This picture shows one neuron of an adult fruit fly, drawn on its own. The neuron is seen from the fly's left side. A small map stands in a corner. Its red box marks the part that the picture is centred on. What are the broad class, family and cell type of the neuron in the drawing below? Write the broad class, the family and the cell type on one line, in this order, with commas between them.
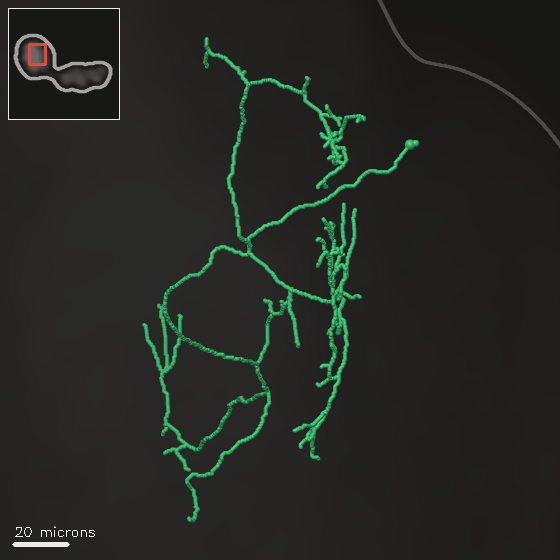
central-brain intrinsic neuron, hemilineage DM6_central1, CB4201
